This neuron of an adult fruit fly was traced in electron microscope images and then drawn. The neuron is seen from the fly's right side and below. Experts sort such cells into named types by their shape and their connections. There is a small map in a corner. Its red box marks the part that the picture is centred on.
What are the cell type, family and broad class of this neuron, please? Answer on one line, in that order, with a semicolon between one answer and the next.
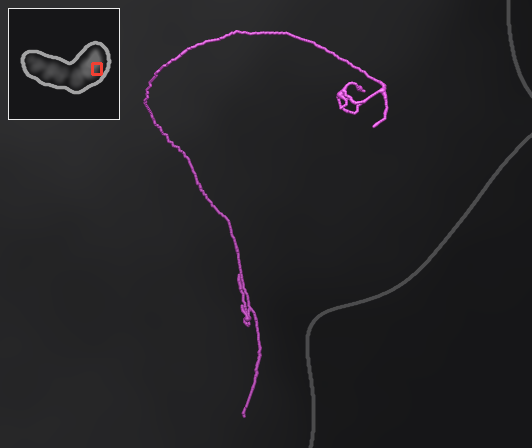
ORN_DM5; class olfactory; sensory neuron entering the brain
